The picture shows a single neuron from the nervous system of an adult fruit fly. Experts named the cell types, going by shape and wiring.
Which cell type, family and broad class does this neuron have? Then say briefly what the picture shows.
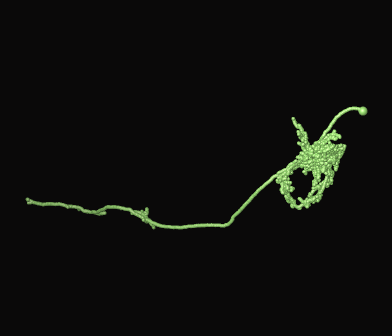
Its cell type is DNae007. The family is hemilineage WEDd1. It is a descending neuron. In this view it is more than twice as wide as it is tall.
